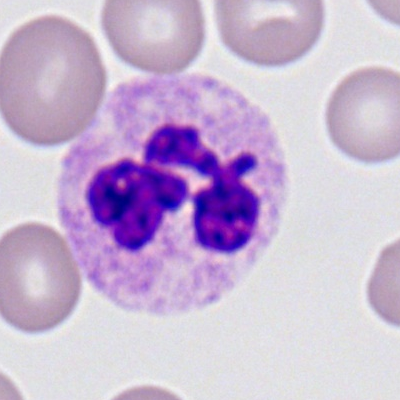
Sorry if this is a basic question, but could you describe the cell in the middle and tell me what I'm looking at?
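The cytoplasm is plentiful and pale pinkish-lilac, filled with fine, small lilac granules. No vacuoles are seen in it. Within the nucleus, no nucleoli are visible. The cell is a segmented neutrophil.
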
